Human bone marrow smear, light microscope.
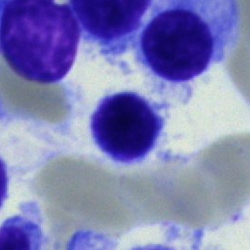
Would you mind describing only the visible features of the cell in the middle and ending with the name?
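Dense, deep purple chromatin runs almost uniformly through the nucleus, and no nucleolus can be seen. Cytoplasm is very scant, amounting at most to a thin rim around the nucleus. Just below the cell lie pale grey cells that have no nuclei. The cell in the middle is a lymphocyte.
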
